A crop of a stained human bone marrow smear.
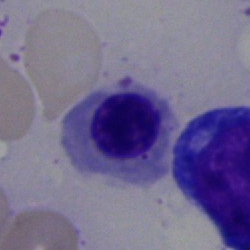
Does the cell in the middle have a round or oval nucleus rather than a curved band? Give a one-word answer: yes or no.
Yes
